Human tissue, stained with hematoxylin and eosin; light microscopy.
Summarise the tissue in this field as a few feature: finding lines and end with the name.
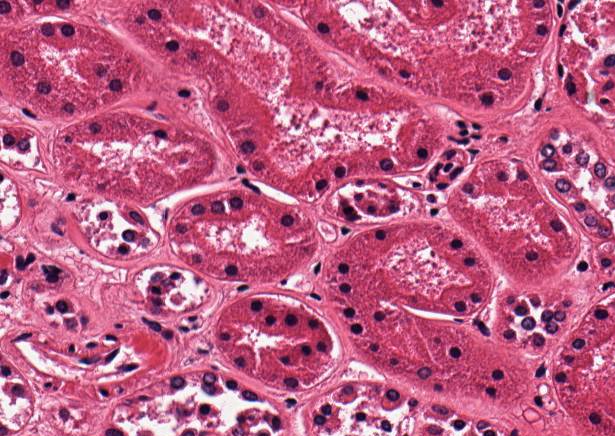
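Arrangement: tubules packed closely, cut in round, oval and oblique profiles, very little tissue between
Lining: one layer of cuboidal to low columnar cells, cytoplasm abundant, deeply eosinophilic, granular
Nuclei: single, round, dark, fairly uniform in size, mostly toward the cell base
Between tubules: thin strands with scattered flattened, elongated nuclei
Name: renal cortex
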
